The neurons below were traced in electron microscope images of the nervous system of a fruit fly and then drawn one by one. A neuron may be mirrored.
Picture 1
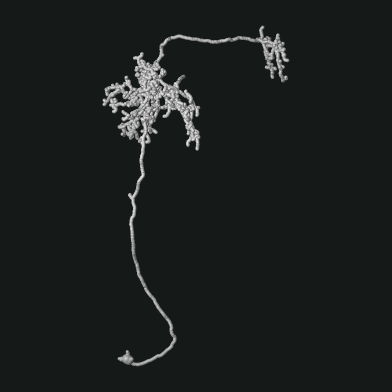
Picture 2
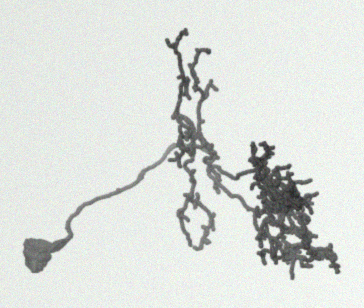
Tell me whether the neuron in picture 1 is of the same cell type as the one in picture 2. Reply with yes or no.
no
